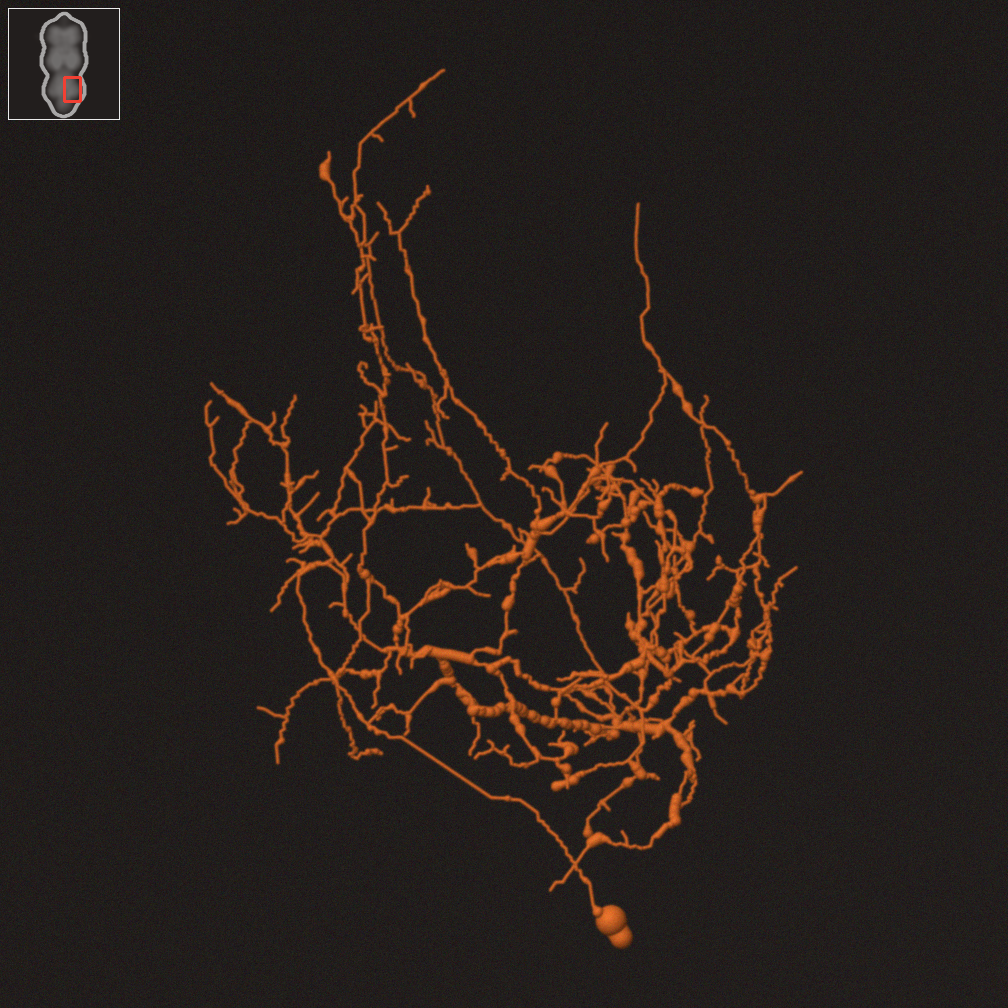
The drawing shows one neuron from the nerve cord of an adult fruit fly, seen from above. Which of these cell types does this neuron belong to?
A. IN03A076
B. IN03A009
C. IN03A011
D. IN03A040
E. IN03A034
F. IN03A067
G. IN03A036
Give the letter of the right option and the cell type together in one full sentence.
The cell type to which the neuron belongs is option G, IN03A036.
